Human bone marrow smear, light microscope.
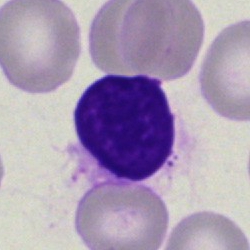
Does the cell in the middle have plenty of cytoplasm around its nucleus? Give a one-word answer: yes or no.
No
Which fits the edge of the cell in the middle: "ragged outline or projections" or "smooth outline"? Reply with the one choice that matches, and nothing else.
Ragged outline or projections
